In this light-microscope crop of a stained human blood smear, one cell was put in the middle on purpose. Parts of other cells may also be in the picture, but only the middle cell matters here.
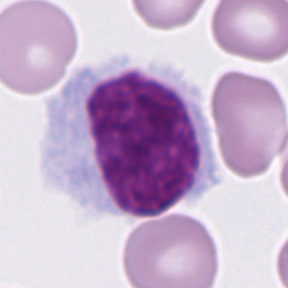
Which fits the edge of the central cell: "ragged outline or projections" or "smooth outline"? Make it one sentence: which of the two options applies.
Rough rather than smooth is the outline of this cell.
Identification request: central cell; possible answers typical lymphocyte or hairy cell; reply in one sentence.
The middle of this crop holds a hairy cell.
